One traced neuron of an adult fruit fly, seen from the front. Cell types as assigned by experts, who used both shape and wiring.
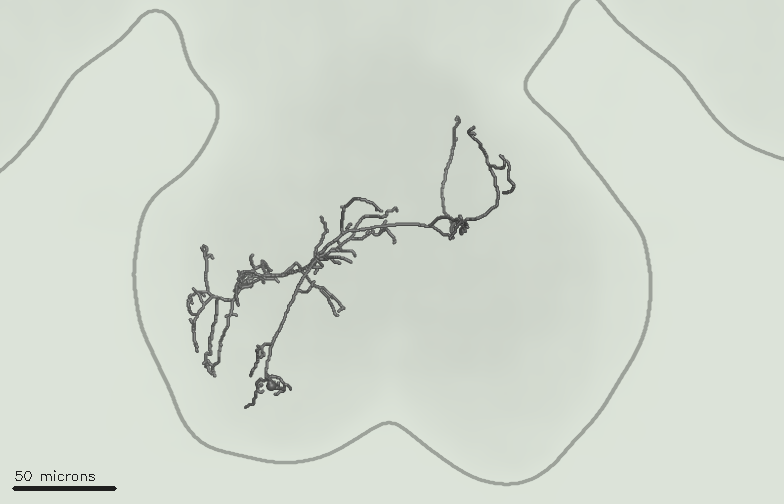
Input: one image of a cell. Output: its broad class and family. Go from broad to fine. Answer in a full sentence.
A nerve-cord intrinsic neuron of hemilineage 07B.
